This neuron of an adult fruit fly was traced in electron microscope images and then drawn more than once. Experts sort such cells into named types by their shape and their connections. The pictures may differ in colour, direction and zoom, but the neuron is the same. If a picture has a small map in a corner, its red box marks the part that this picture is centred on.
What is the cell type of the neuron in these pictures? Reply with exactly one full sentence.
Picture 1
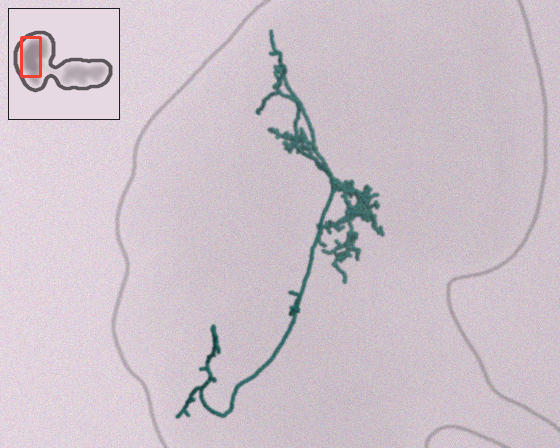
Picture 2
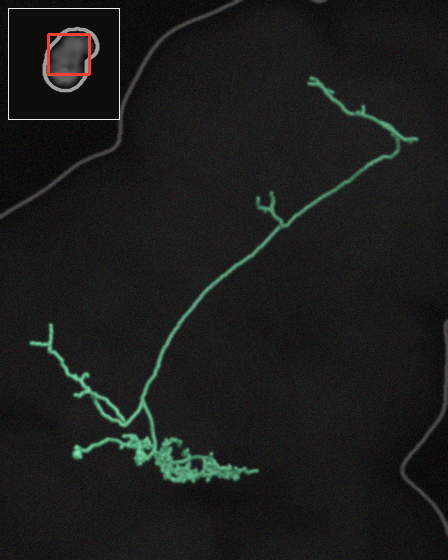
This neuron is of the type WED051.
